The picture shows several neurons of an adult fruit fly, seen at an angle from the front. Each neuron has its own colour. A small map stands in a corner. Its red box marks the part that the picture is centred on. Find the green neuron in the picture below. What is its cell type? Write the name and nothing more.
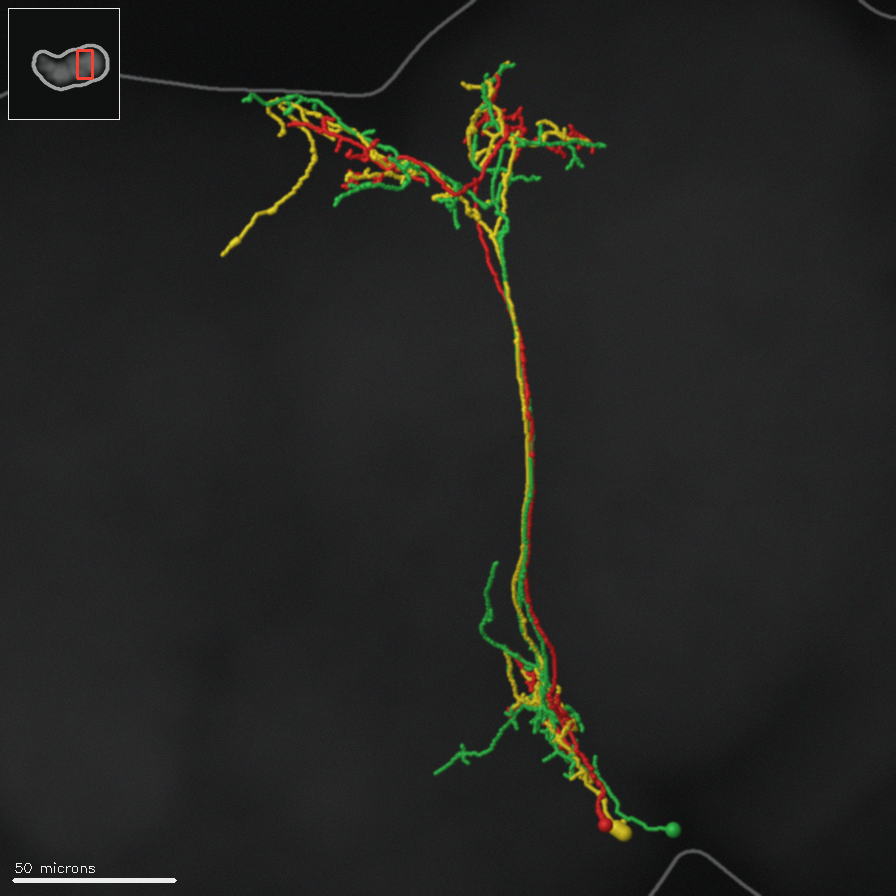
CB1008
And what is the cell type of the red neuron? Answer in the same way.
CB1026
